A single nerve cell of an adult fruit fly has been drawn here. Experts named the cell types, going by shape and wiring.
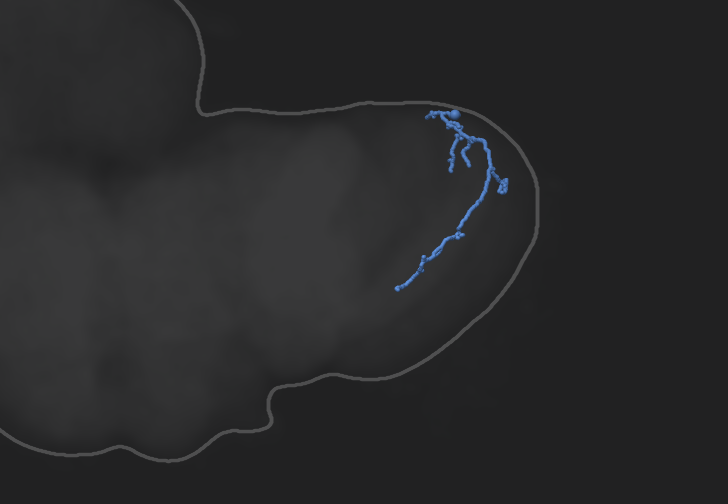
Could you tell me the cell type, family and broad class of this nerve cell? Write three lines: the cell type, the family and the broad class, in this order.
Cm10
Cm
optic-lobe intrinsic neuron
